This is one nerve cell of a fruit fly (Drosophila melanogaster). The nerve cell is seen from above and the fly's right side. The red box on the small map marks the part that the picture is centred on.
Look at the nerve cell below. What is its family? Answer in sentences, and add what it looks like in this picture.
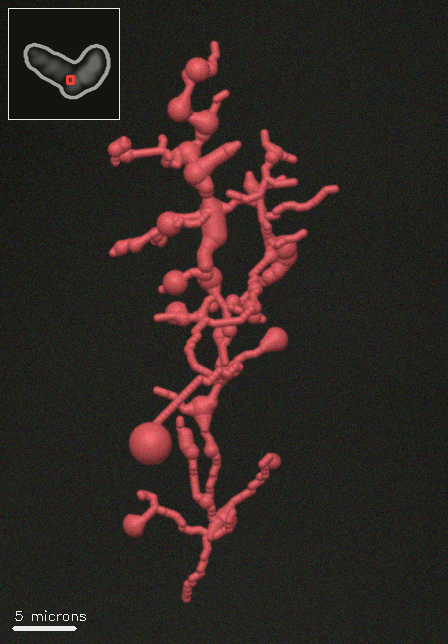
The family is Cm. It is an optic-lobe intrinsic neuron. By the scale bar it is about 45 microns tall in this view. In this view it is taller than it is wide.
